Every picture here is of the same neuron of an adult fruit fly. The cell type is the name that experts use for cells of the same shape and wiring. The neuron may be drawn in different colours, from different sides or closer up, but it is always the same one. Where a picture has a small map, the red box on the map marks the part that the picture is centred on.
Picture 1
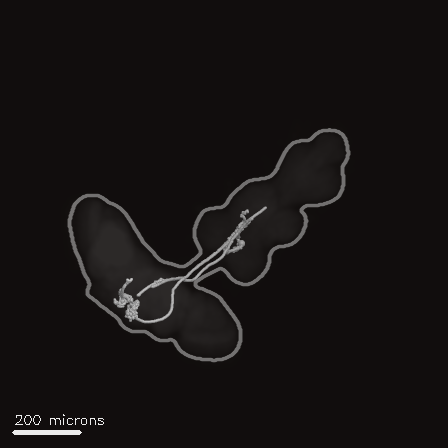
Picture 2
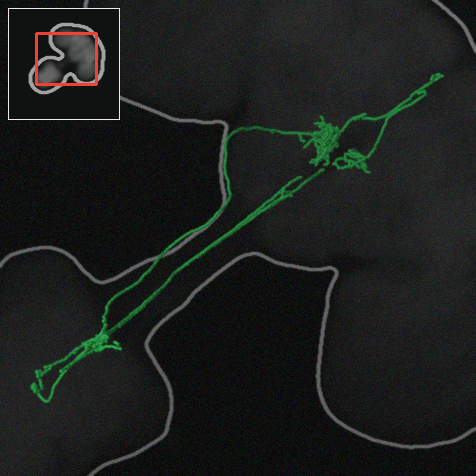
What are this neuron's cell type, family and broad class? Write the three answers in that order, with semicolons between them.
AN27X018; hemilineage 27X; ascending neuron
